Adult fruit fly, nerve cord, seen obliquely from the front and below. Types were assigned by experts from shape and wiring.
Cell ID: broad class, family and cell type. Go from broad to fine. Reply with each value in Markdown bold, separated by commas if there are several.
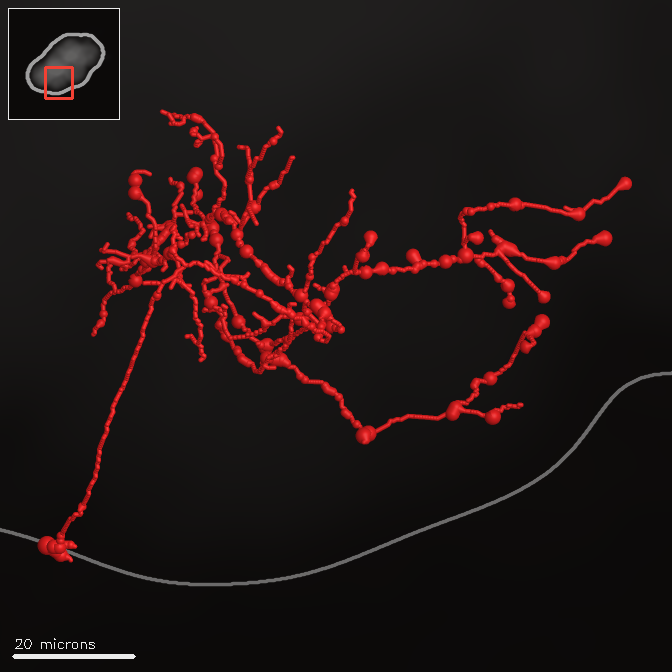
**nerve-cord intrinsic neuron**, **hemilineage 14A**, **IN14A065**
